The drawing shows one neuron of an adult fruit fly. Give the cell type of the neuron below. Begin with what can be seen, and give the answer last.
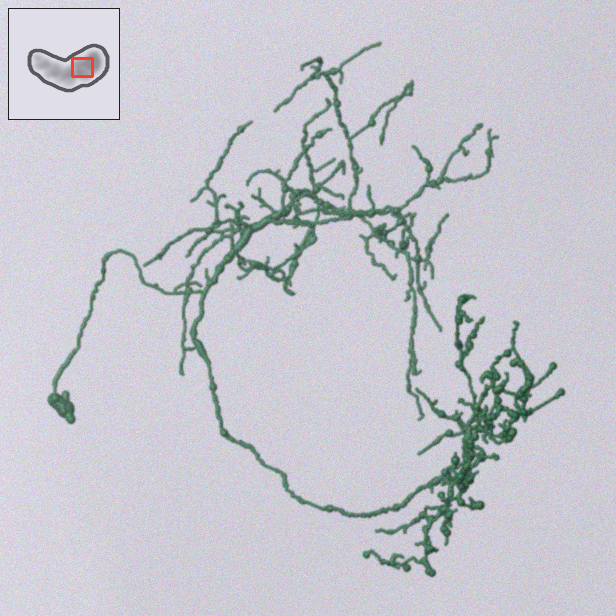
In this view it is about as wide as it is tall. This is a central-brain intrinsic neuron. The cell type is LAL184.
